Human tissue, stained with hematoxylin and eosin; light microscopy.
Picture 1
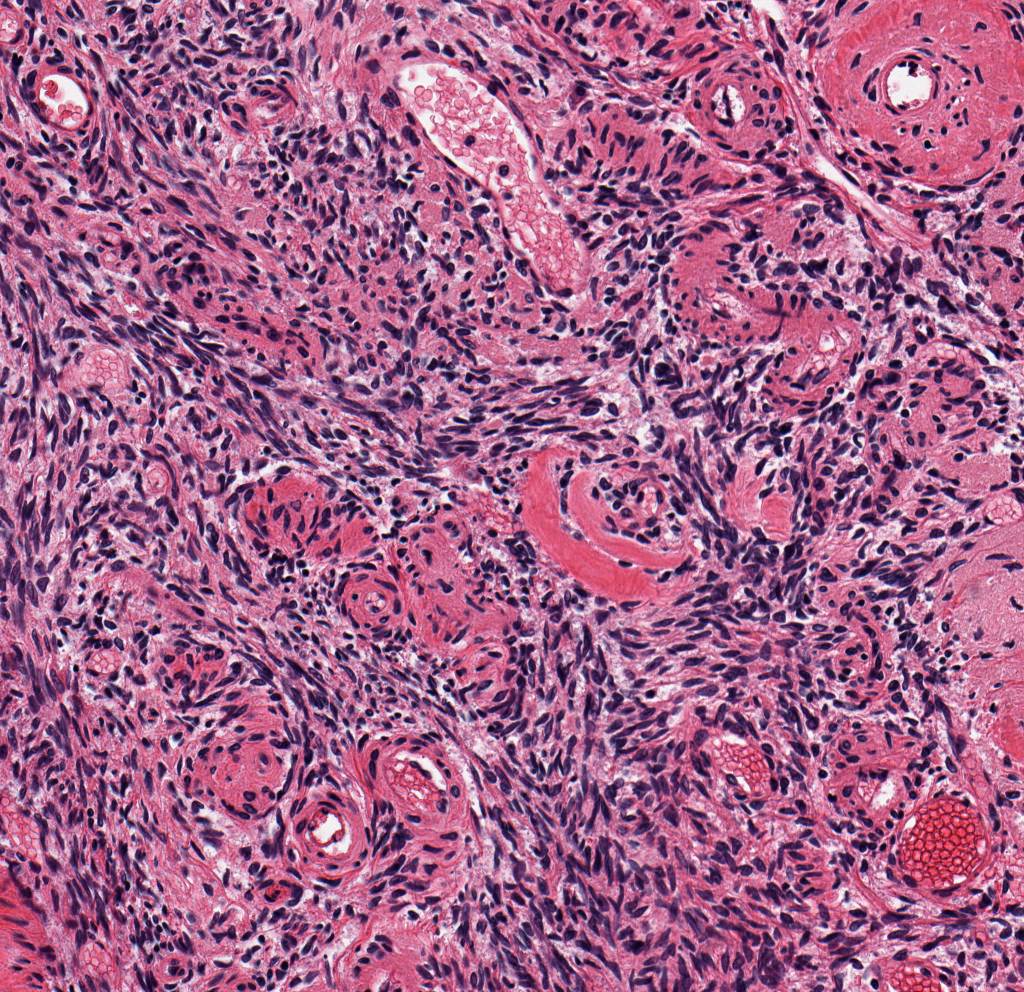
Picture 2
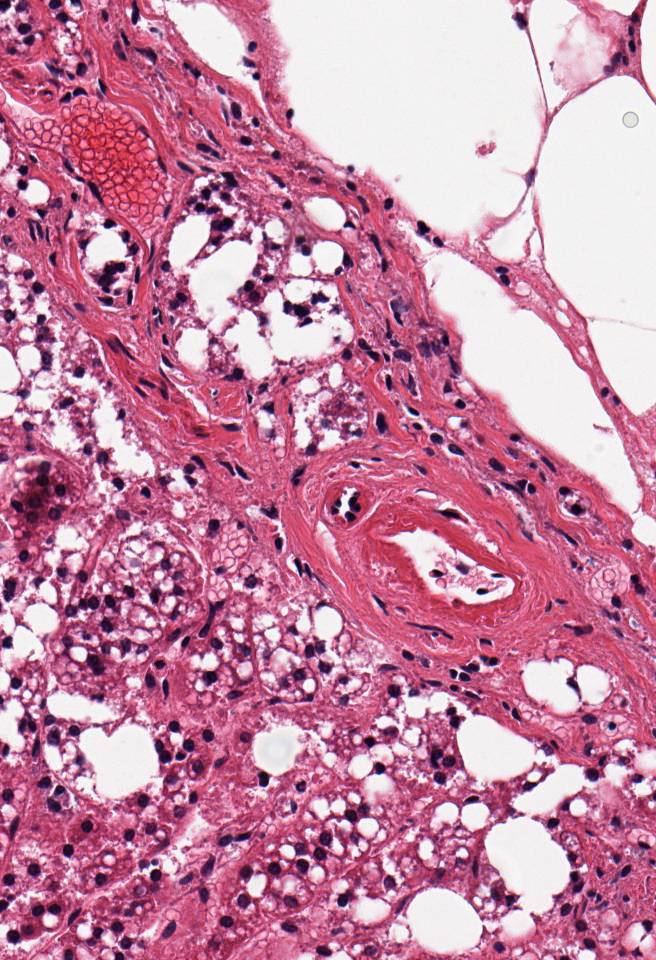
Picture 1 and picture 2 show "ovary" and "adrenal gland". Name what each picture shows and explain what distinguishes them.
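Identification: ovary in picture 1, adrenal gland in picture 2. First, layout. In the ovary, densely cellular spindle-cell stroma in short swirling fascicles fills the whole field. The adrenal gland field has fat at the upper right, vacuolated cellular tissue at the lower left and a diagonal fibrous band between them.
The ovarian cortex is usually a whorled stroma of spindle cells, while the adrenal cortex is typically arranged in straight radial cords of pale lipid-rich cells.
Second, cells. Ovarian stromal cells have dark, elongated to oval nuclei with scant pale cytoplasm. The adrenal cells in the lower left have pale, finely vacuolated cytoplasm and small round dark nuclei. Third, other structures. The ovary has many small vessels with thick, concentrically layered pink walls. The adrenal fat consists of large empty adipocytes divided by thin septa.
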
